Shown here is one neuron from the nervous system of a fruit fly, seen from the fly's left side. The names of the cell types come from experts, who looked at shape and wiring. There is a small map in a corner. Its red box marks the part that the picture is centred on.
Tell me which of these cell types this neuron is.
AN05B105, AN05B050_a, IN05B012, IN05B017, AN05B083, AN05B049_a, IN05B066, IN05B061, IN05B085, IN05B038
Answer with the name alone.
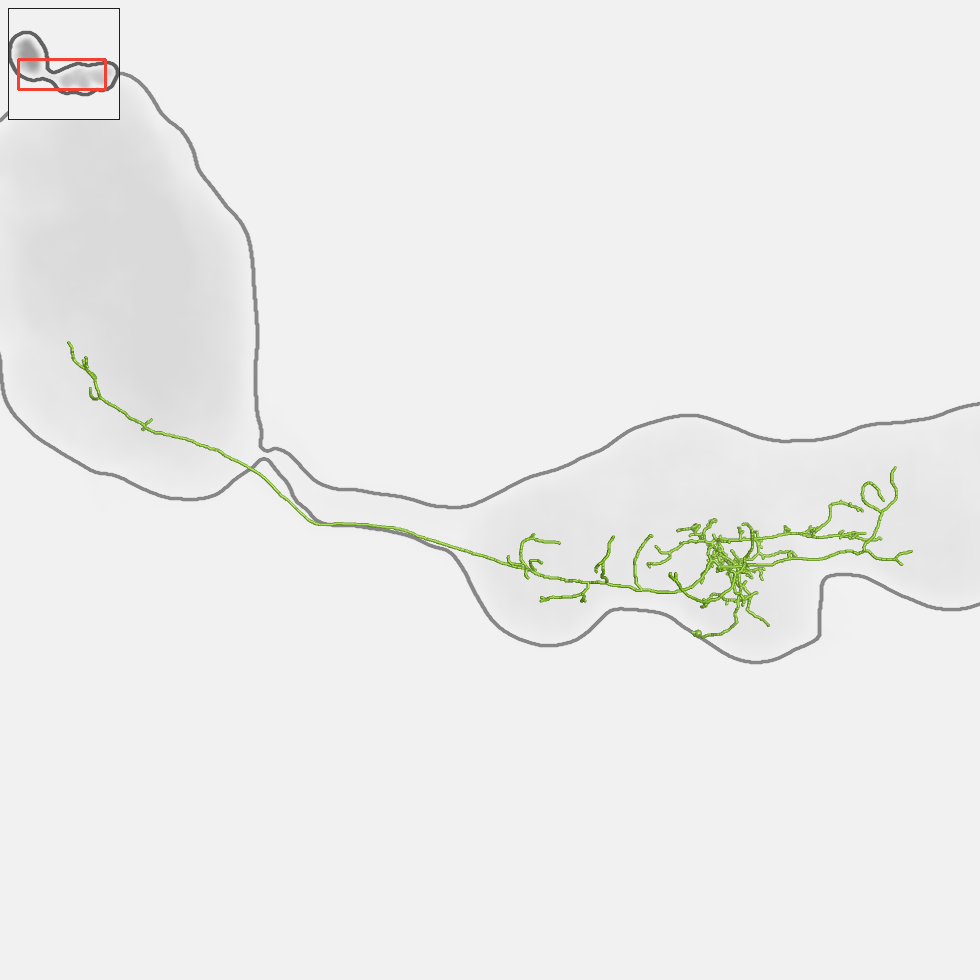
AN05B050_a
